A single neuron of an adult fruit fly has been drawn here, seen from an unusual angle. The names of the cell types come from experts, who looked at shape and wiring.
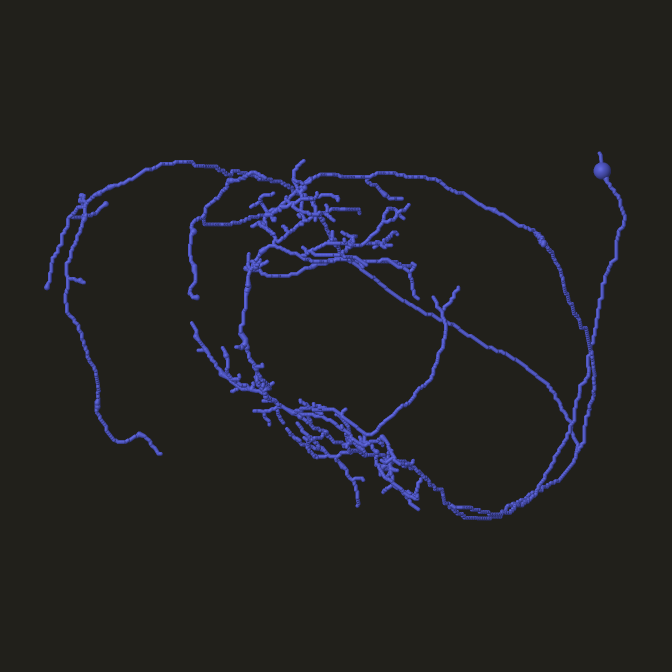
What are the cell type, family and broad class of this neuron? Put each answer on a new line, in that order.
CRE086
hemilineage DM1_antero_dorsal
central-brain intrinsic neuron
